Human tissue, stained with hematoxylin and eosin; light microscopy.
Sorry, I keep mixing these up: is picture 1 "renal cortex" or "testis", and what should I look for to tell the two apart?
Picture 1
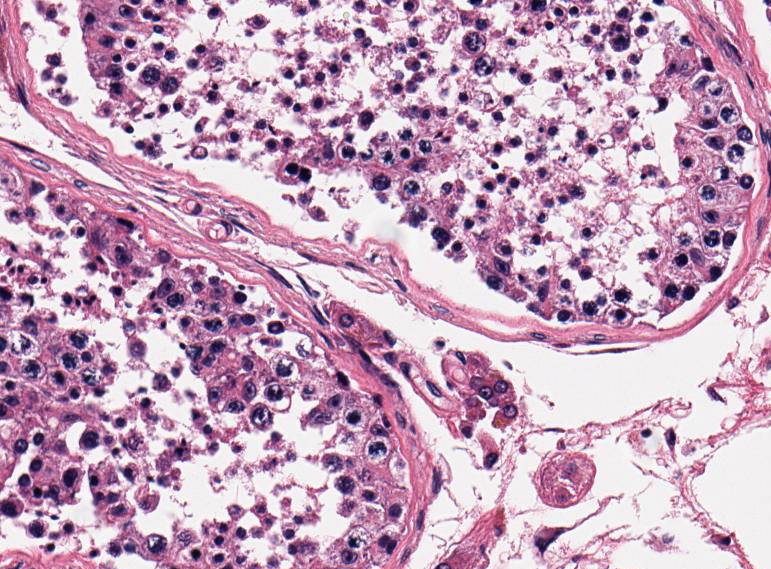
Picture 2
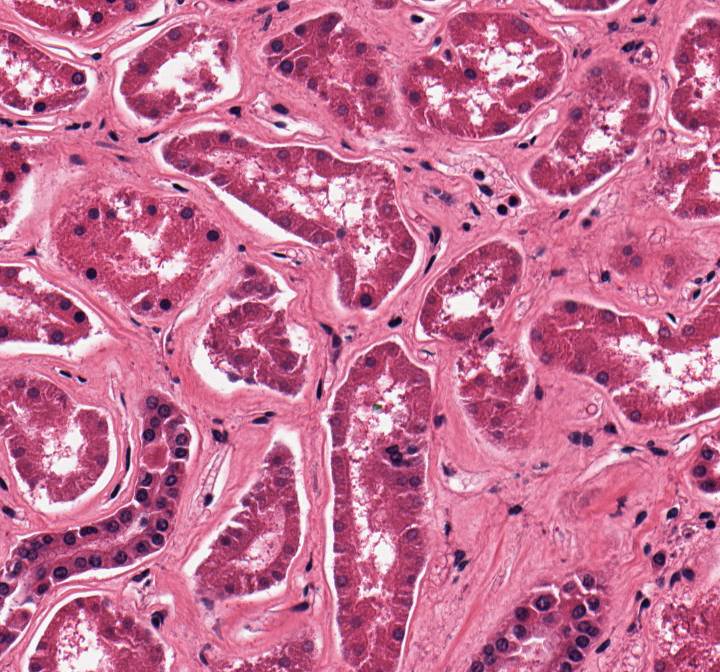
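In picture 1 the tissue is testis; in picture 2 it is renal cortex. The testis field holds two large rounded tubules, upper right and lower left, separated by a diagonal band of fibrous tissue. Each has a thin, layered pink wall holding flattened, elongated dark nuclei, and a lining of many layers of rounded cells stacked from the wall toward the centre. Many of the larger cells have round nuclei with coarse, clumped dark chromatin. In the renal cortex, most tubules are lined by one layer of cuboidal to low columnar cells with abundant granular eosinophilic cytoplasm and round, dark, widely spaced nuclei near the cell base. Their lumina are irregular and narrow, edged by frayed, pale, fluffy apical cytoplasm.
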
